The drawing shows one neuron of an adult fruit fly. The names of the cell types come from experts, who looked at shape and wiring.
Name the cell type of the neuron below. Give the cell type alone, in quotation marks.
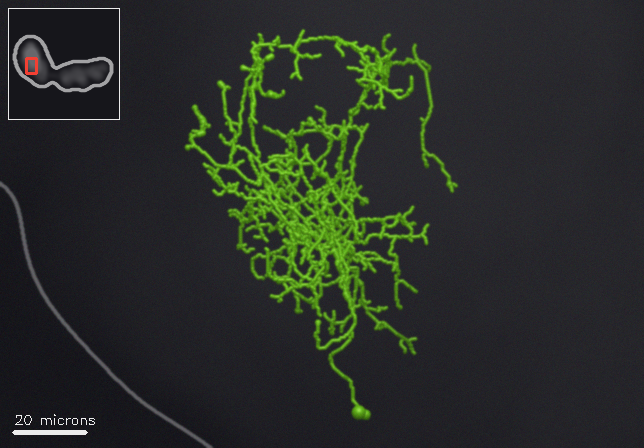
"CB3407"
